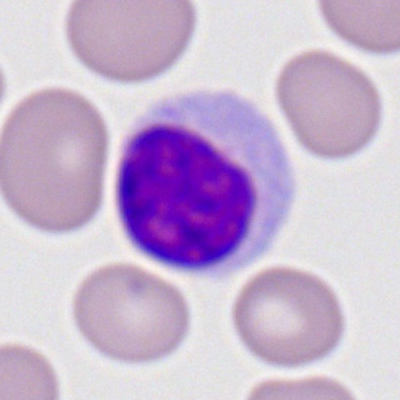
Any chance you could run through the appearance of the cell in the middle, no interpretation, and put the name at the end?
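Chromatin dark purple, coarsely clumped. Cytoplasm pale blue, no vacuoles. Outline rounded and smooth, no surface projections. Lymphocyte.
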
